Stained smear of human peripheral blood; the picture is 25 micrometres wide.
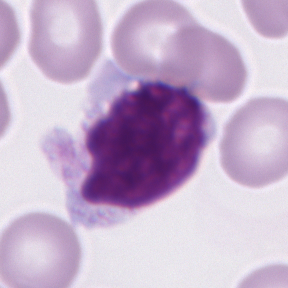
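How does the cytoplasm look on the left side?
It forms ragged, irregular projections and is pale greyish-blue.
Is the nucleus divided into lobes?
No; it is a single mass about 13 by 9 micrometres, with dark purple, coarsely clumped chromatin.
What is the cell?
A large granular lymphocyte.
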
